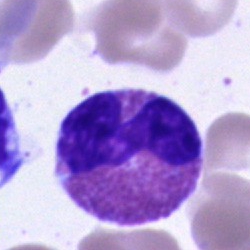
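Eosinophil in a stained bone marrow smear: the nucleus has two lobes joined across the upper half, with a notch between them at the top, and dark purple, coarsely clumped chromatin. Pinkish-violet cytoplasm, evenly filled with fine granules, occupies the lower half.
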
